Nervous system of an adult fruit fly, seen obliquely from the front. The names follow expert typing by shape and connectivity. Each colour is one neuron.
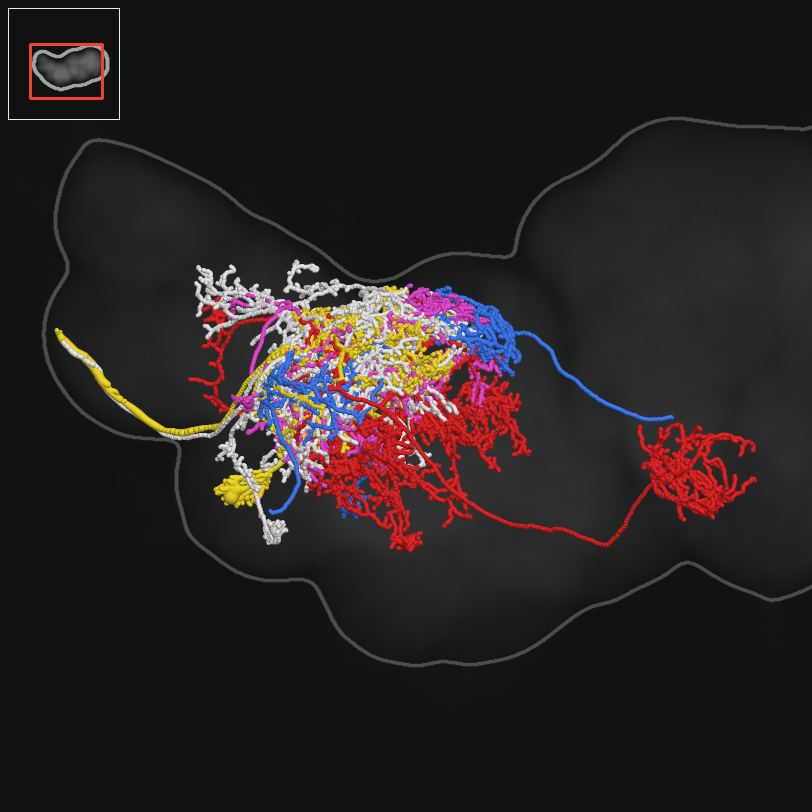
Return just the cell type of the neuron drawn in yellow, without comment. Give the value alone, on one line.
ps1 MN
